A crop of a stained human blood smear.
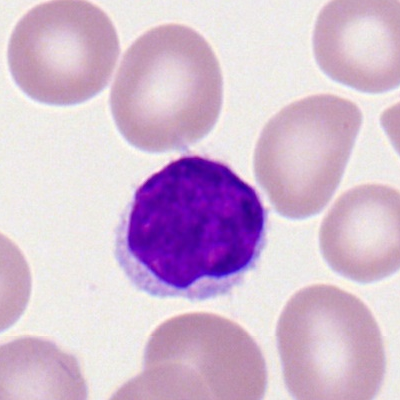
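Lymphocyte, the central cell: its nucleus, I notice, has a small notch in its lower edge, and the chromatin is dense, dark purple and clumped. Around it runs only a thin, pale bluish rim of cytoplasm, whose outer edge looks slightly ragged.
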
